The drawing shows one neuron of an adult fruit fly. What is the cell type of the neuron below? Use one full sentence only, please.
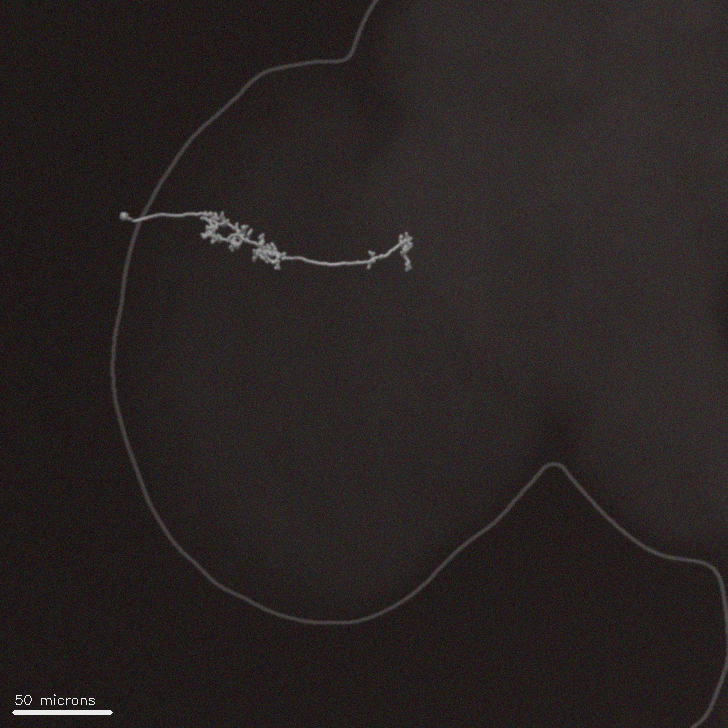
The cell type that fits this neuron is Tm12.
